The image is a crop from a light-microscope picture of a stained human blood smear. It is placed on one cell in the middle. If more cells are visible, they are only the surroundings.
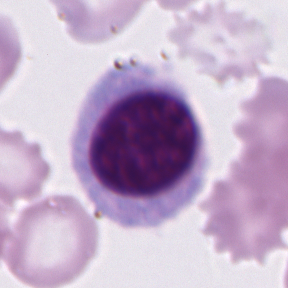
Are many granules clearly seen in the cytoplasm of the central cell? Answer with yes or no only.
No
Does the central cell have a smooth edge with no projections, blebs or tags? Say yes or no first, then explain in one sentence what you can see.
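Yes. The cell's outline is oval and smooth.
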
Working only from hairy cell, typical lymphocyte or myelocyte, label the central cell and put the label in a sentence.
The cell centered in this field of view is a hairy cell.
